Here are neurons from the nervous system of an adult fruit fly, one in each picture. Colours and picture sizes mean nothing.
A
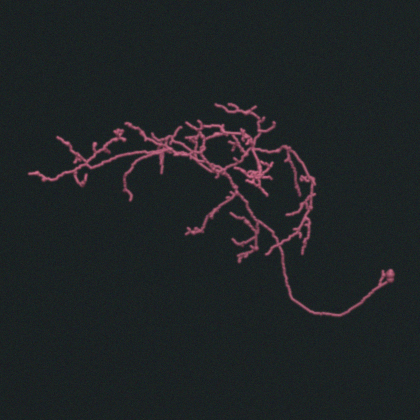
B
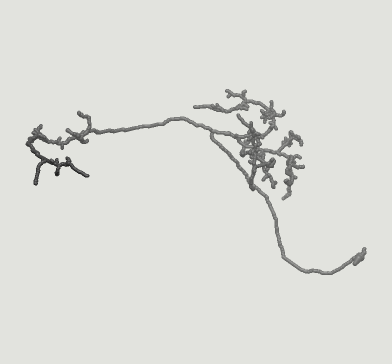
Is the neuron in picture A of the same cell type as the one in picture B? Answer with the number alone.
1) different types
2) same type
1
